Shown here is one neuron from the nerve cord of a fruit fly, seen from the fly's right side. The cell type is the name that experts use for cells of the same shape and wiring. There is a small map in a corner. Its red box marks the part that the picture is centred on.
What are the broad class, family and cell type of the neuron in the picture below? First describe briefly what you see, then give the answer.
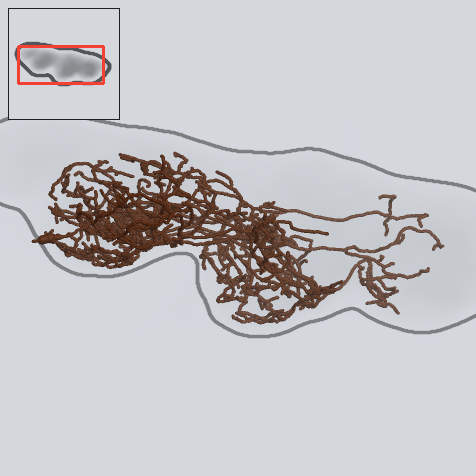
Dozens of branch ends can be seen. As drawn here it is wider than it is tall. Its broad class is nerve-cord intrinsic neuron. Its family is hemilineage 27X. It is of cell type IN27X002.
